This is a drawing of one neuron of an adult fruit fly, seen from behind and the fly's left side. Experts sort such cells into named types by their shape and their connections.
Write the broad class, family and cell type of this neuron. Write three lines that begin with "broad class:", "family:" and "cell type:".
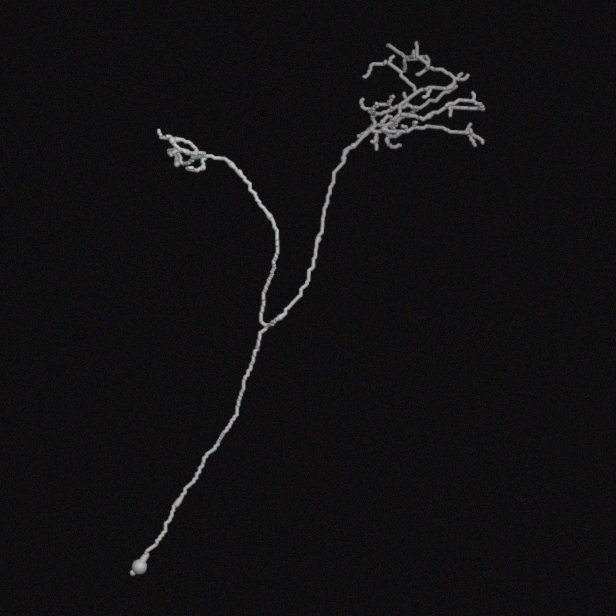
broad class: visual projection neuron
family: LC
cell type: LC13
